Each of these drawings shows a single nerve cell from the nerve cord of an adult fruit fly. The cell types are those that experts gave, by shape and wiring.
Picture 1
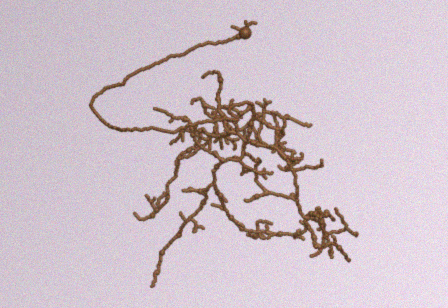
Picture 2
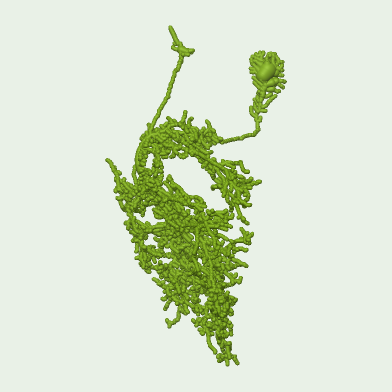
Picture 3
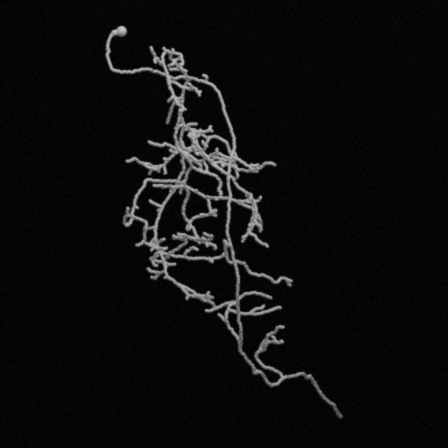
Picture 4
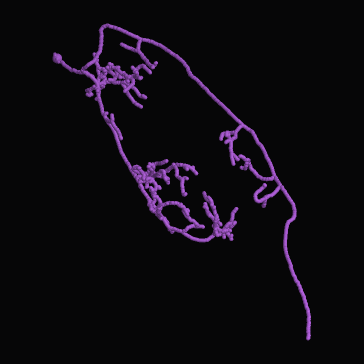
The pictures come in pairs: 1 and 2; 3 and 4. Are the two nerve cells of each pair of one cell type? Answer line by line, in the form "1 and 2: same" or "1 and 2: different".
1 and 2: different
3 and 4: same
